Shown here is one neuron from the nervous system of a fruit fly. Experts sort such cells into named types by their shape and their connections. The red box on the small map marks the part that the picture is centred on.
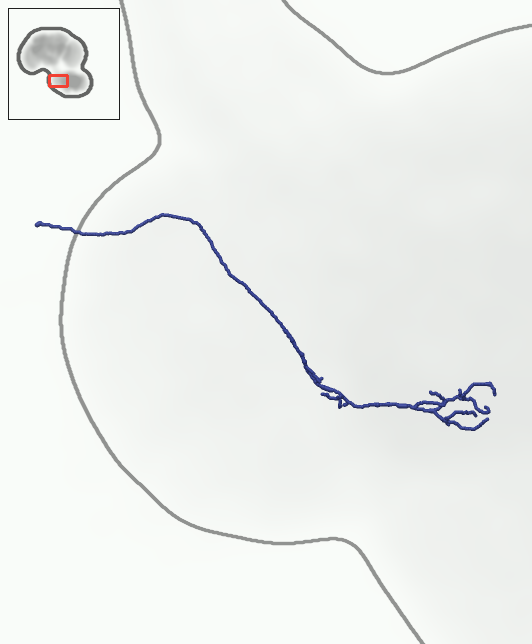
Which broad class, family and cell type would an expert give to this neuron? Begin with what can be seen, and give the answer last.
No cell body is drawn. In this view it is wider than it is tall. Its broad class is sensory neuron entering the nerve cord. Its family is called class gustatory. The cell type is WG3.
